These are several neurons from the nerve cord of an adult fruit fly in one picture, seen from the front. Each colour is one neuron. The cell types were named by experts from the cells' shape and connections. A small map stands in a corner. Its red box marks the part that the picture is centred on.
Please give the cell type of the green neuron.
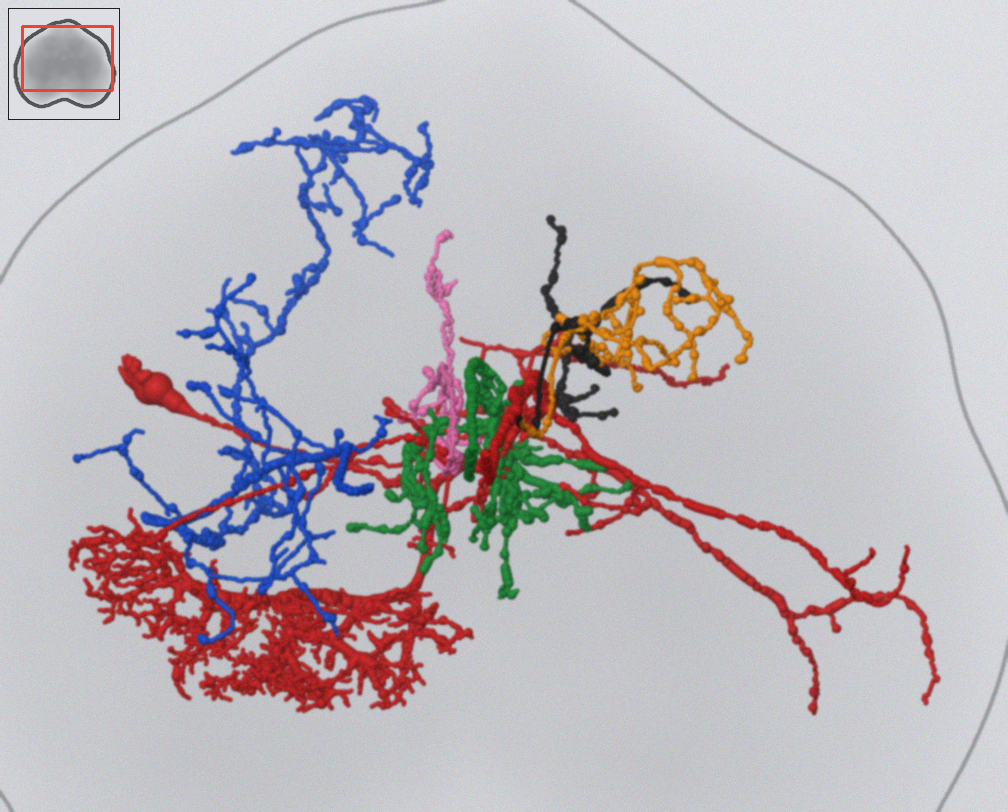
DNp103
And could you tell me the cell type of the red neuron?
AN23B001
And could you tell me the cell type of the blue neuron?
DNde005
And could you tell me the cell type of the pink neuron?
CB0429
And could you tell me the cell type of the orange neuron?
DNp16_a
